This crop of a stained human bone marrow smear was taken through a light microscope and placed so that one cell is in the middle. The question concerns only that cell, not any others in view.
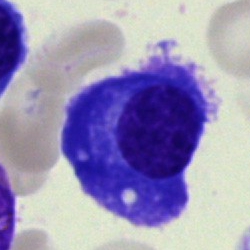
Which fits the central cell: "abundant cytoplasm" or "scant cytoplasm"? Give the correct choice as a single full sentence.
There is abundant cytoplasm around the nucleus of this cell.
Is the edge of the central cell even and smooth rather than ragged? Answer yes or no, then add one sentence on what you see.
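No. The upper right border of the cell carries a ragged fringe of small purple blebs.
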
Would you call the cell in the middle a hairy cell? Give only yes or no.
no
